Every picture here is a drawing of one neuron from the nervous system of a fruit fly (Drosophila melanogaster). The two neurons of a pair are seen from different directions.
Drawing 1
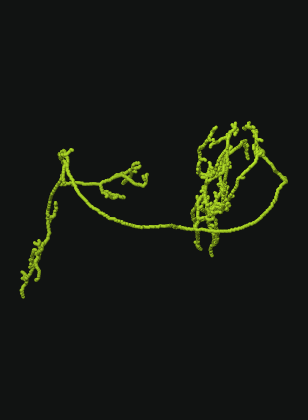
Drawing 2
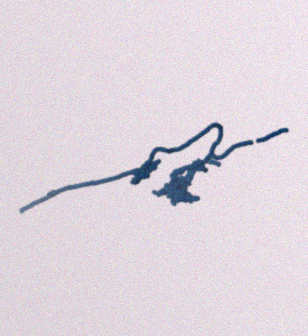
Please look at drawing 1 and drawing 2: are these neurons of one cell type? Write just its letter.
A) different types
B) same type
A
